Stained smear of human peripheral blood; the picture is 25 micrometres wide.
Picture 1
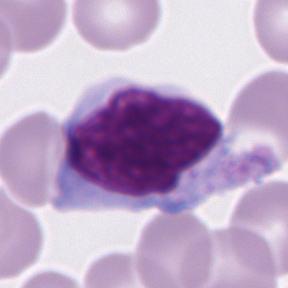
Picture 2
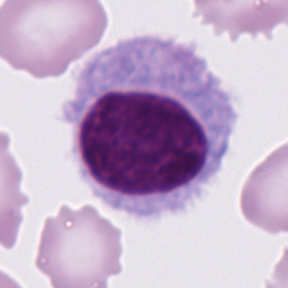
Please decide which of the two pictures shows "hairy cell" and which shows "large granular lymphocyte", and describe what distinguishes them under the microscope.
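Picture 1: large granular lymphocyte. Picture 2: hairy cell. Granules: picture 1 has fine purplish granules gathered in the cytoplasm on the right; picture 2 cytoplasm is mottled but without distinct coloured granules.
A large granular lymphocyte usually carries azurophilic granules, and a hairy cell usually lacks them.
Surface: picture 1 cytoplasm, pale grey-blue, reaches furthest on the right as a ragged, frayed tail; picture 2 has fine hair-like projections around most of its circumference. Nucleus: picture 1 an irregular oval, long axis roughly horizontal, about 14 by 10 micrometres, filling about 60% of a cell about 17 by 12 micrometres; picture 2 an even oval without indentation, about 11 by 9 micrometres. Nuclear position: in picture 2 it sits toward the lower left, leaving the widest band of cytoplasm above it.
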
